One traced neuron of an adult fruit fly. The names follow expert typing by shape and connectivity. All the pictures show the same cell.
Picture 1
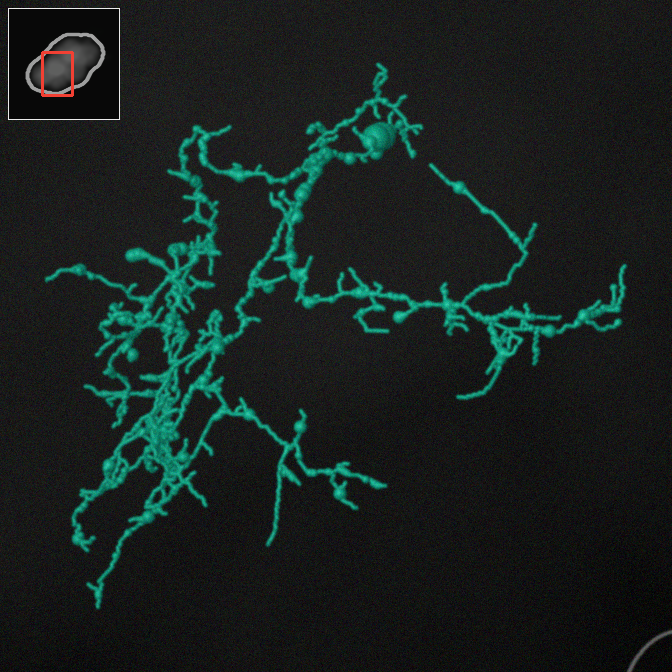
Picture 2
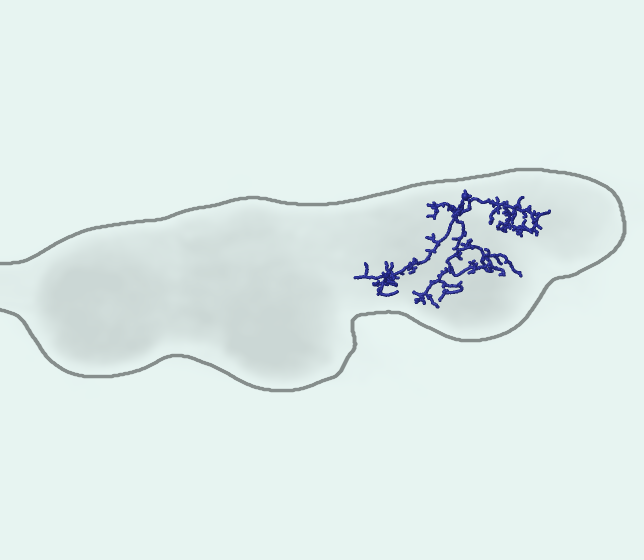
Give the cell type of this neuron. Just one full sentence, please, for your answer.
The neuron belongs to cell type INXXX045.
